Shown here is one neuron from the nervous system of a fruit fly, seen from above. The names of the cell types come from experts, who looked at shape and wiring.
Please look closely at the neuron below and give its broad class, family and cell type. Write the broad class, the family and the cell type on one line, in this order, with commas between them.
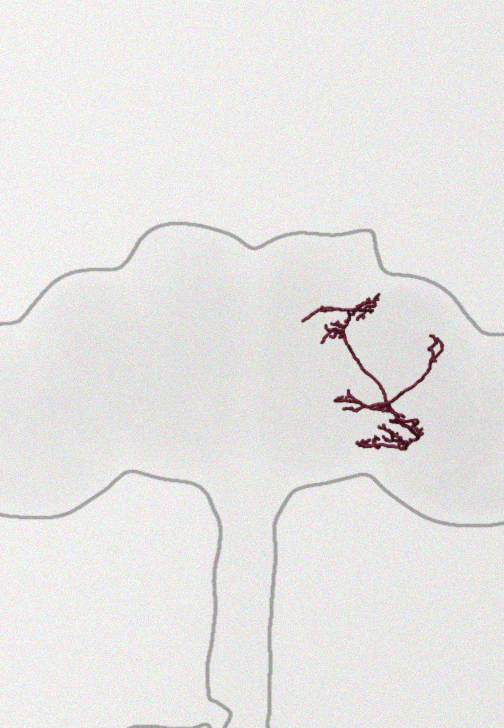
central-brain intrinsic neuron, hemilineage VLPd&p1_posterior, SIP032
